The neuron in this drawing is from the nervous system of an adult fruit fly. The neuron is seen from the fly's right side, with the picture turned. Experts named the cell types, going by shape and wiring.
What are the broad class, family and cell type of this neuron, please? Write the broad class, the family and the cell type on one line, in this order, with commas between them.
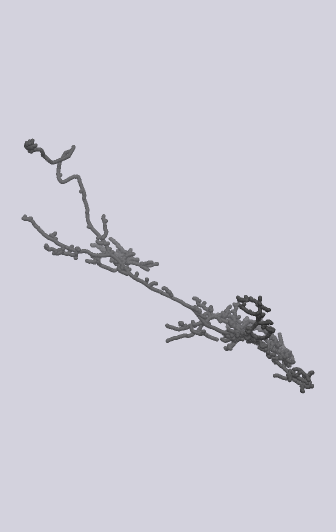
nerve-cord intrinsic neuron, hemilineage 17B, IN17B003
